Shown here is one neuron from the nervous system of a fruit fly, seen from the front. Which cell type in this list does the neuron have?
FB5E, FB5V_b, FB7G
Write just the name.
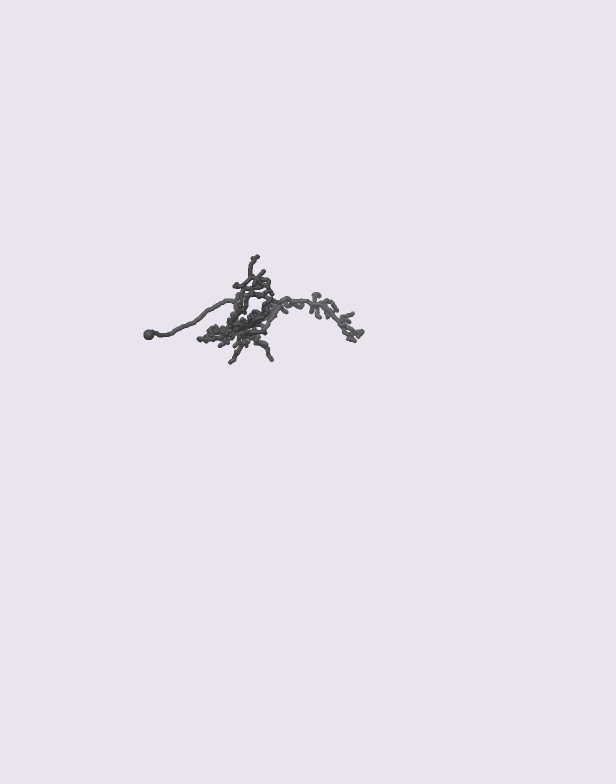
FB5V_b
